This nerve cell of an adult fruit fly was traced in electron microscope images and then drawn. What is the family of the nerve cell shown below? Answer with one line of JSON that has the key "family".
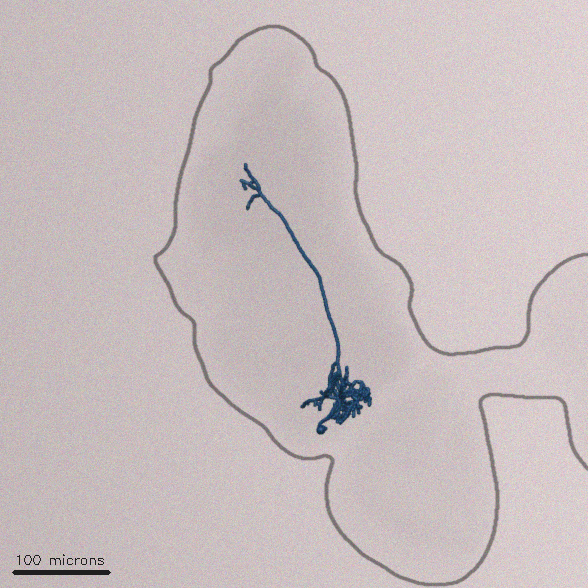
{"family": "hemilineage VLPl&d1_lateral"}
